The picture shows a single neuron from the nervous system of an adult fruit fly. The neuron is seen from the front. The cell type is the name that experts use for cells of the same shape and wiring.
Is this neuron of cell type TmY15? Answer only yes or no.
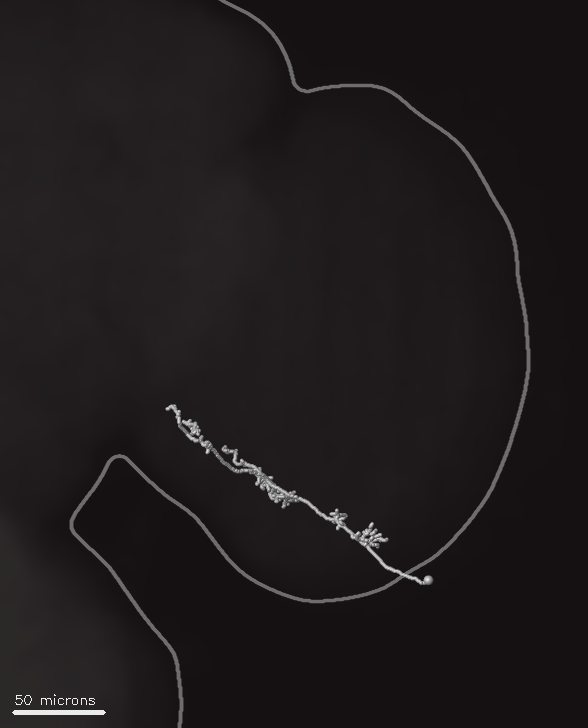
no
